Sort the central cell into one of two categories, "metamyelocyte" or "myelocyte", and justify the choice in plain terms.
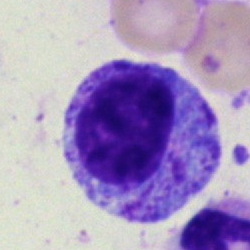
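Myelocyte. Outline roughly round. Cytoplasm pale bluish-lilac, forming a rim widest below and to the right of the nucleus. Fine purple granules scattered through the cytoplasm.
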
